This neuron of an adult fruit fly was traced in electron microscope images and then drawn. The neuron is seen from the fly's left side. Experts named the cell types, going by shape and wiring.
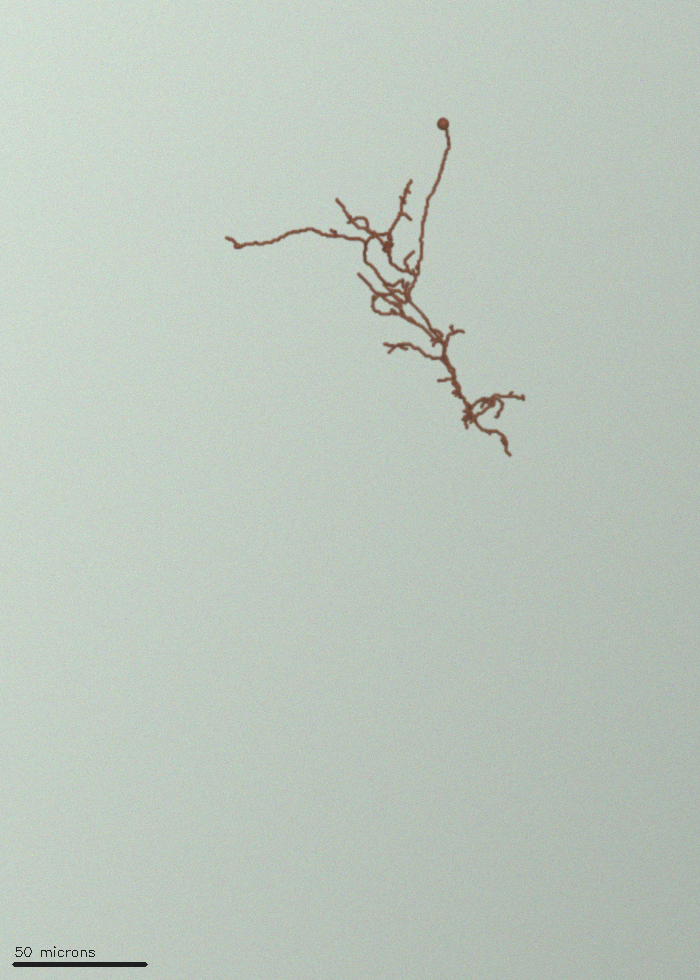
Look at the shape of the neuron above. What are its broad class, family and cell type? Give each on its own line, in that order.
central-brain intrinsic neuron
hemilineage CLp1
SMP428_b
